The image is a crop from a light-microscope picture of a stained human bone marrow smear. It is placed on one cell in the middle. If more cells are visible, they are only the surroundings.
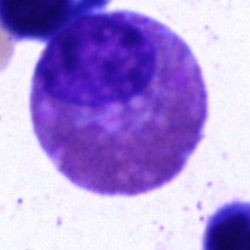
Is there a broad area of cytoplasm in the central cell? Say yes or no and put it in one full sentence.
Yes, its cytoplasm is plentiful around the nucleus.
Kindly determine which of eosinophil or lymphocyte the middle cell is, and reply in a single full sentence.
Where the crop is centred, there is an eosinophil.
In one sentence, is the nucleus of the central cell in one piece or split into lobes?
Have a look at the nucleus, which is one compact mass, round, oval or kidney-shaped.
